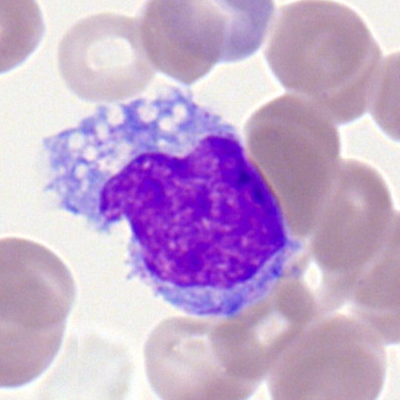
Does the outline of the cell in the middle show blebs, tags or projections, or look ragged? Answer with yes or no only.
Yes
